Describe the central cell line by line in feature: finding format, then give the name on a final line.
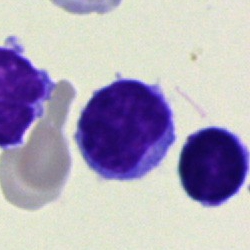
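Outline: roughly round, slightly uneven edge
Chromatin: dark purple, faint lighter mottling, no coarse clumps
Cytoplasm: narrow pale blue rim, widest at lower right
Edge: small blebs projecting from top
Name: lymphocyte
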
